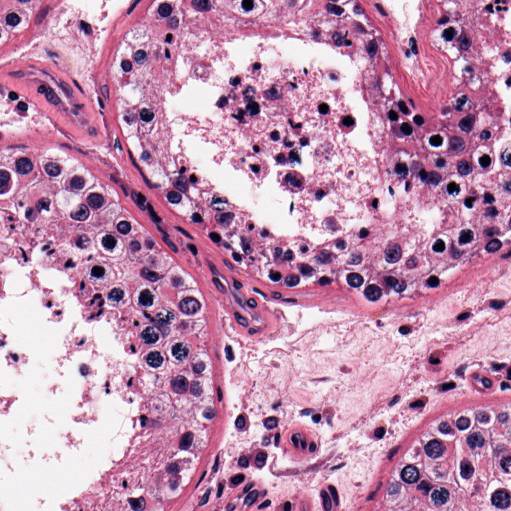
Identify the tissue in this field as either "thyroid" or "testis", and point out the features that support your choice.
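This is testis.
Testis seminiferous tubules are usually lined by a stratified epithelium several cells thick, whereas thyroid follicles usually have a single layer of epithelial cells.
Here the tubules are lined by a stratified epithelium several cells deep, of rounded cells with round nuclei. The upper central tubule holds loose detached cells and small dark nuclear fragments in pale wispy material.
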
